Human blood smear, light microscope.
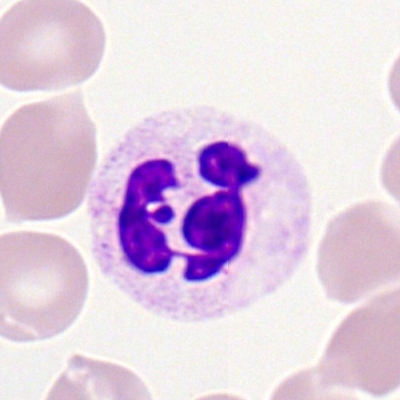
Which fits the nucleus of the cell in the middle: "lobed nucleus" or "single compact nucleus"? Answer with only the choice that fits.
Lobed nucleus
